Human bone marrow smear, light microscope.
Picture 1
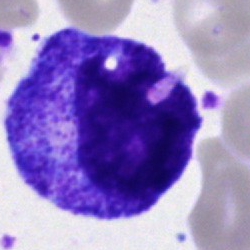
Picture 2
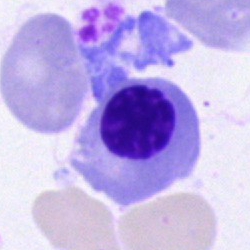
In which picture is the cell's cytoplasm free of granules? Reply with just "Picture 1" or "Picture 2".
Picture 2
